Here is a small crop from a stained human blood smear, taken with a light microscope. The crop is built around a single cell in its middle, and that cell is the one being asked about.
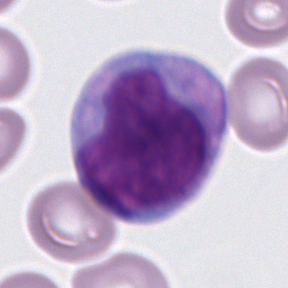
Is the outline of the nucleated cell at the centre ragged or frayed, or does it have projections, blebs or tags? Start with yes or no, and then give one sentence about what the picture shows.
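No. The cell outline is smooth and roughly oval.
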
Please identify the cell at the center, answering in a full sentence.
What sits at the centre of this crop is an atypical promyelocyte.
